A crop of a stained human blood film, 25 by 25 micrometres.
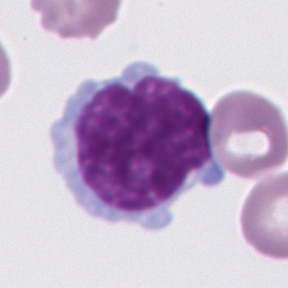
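Typical lymphocyte. The cell is about 15 micrometres across, with an irregular outline carrying small rounded bulges of cytoplasm along its edge. Its nucleus, about 12 micrometres across, fills about 70% of the cell's area and has a shallow notch at its top edge. The cytoplasmic rim is wider on the left side of the nucleus than on the right, and no granules can be seen in it.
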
